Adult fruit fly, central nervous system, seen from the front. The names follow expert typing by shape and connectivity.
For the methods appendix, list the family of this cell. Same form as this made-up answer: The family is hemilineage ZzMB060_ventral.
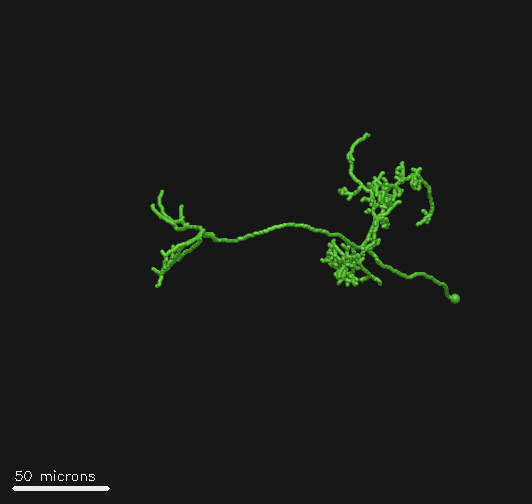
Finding: The family is hemilineage 08B.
